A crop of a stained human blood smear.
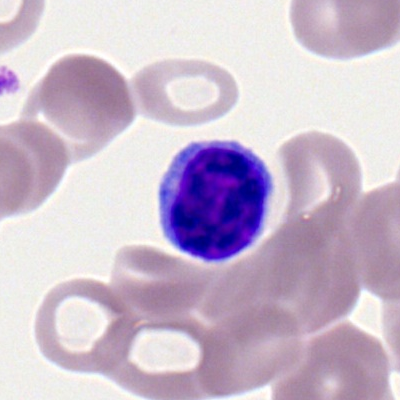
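Lymphocyte in the middle of a stained blood smear, with a roughly round, smooth outline. Its nucleus takes up nearly all of the cell. The chromatin's dense and coarsely clumped. No nucleoli to be seen in the nucleus, either.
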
